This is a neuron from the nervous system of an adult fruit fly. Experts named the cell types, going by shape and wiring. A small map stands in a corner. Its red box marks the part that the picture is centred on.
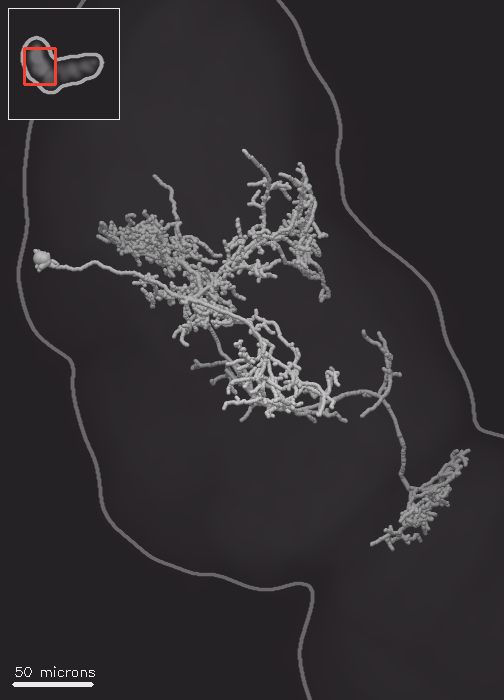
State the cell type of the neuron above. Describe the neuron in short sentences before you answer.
From left to right in the picture it spans about 300 microns. The picture shows dozens of branch ends. This is a visual centrifugal neuron. It is of cell type LoVC12.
